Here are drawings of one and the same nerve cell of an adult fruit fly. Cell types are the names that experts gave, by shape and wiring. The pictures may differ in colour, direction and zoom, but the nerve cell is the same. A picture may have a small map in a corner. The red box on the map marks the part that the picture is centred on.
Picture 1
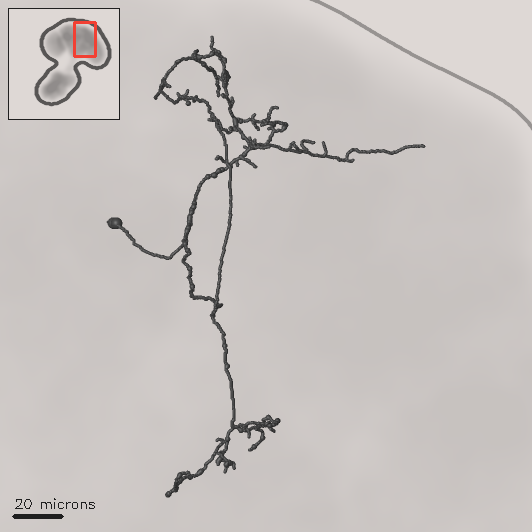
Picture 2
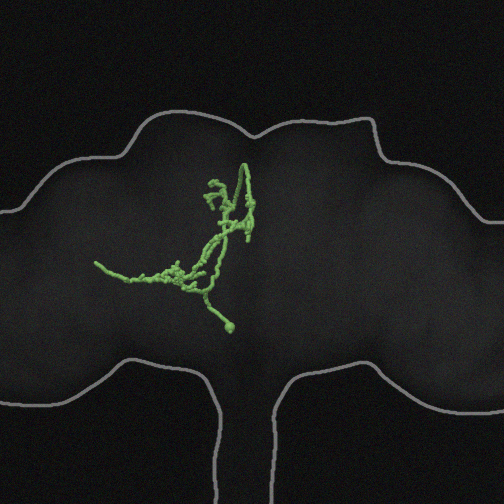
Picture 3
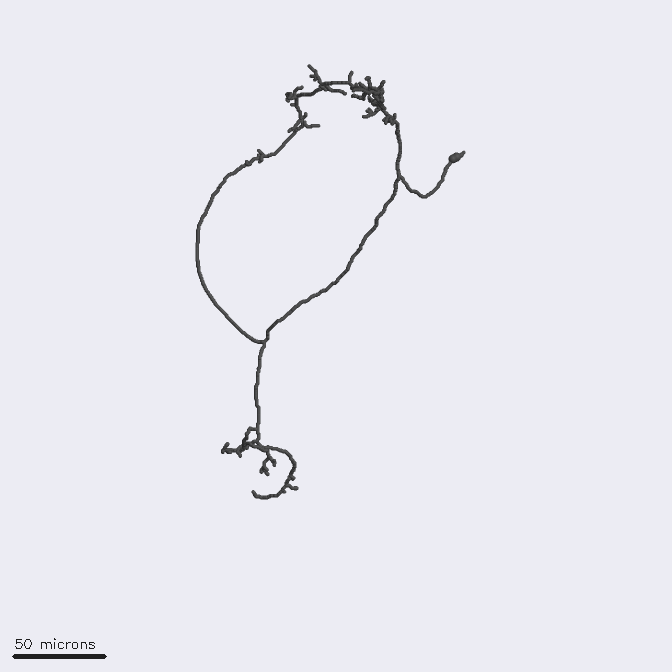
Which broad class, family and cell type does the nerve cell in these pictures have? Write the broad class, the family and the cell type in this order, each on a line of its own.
central-brain intrinsic neuron
hemilineage DM2_central
SMP307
